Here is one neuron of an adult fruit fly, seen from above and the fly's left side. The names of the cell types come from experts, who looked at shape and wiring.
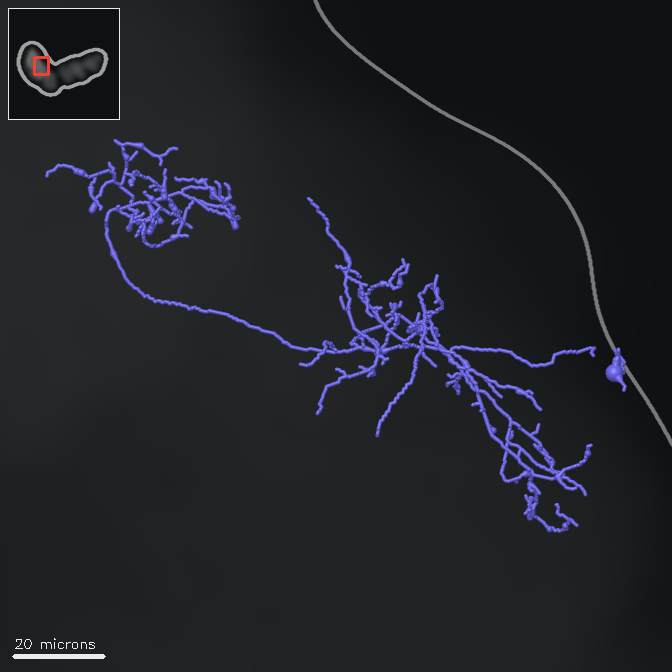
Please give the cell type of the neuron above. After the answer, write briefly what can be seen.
It is of cell type SMP277. Its broad class is central-brain intrinsic neuron. Its cell body lies on the right of the picture. By the scale bar it is about 130 microns wide in this view. Dozens of branch ends can be seen.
